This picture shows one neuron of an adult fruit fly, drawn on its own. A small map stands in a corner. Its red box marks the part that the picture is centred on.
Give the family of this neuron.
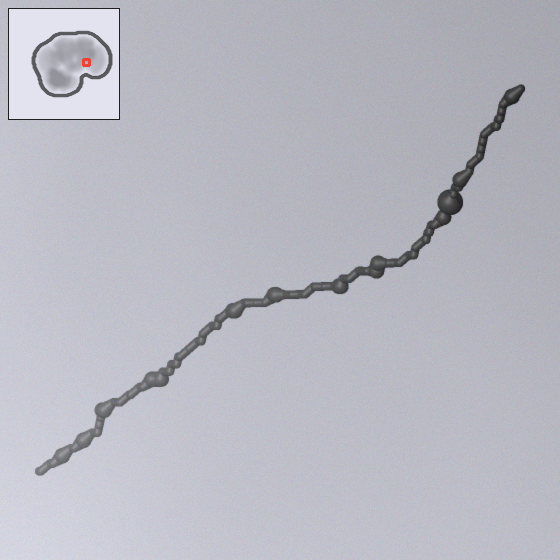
class mechanosensory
